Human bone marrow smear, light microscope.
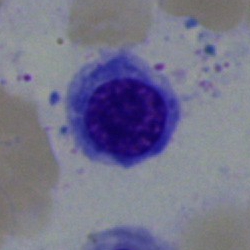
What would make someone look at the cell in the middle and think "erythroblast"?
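No granules are visible in the cytoplasm, and a rim of it surrounds the nucleus on every side.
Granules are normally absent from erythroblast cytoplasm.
The lack of granules here therefore agrees with an erythroblast. The cytoplasm itself is a deep blue colour.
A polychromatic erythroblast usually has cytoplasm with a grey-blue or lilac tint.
The deep blue seen here does not match that grey-blue or lilac tint. The cell outline is slightly irregular, with blunt angular bulges.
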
